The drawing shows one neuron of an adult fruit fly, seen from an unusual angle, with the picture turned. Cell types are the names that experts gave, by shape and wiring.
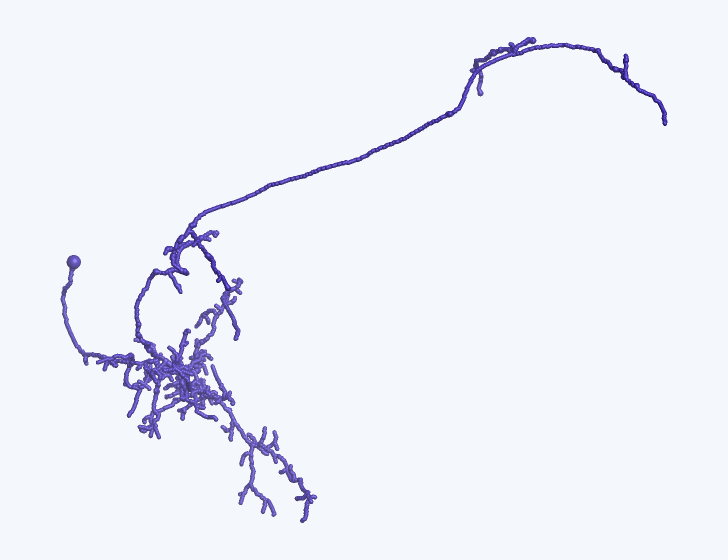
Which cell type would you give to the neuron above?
IN19B082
